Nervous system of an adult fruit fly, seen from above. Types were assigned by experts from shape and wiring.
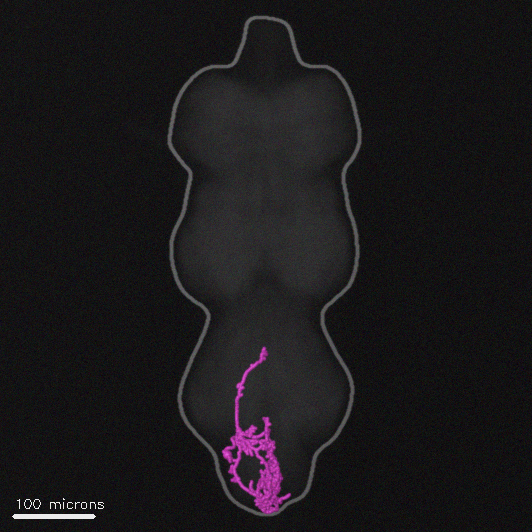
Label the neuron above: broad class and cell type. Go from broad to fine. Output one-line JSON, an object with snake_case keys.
{"broad_class": "nerve-cord intrinsic neuron", "cell_type": "INXXX386"}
